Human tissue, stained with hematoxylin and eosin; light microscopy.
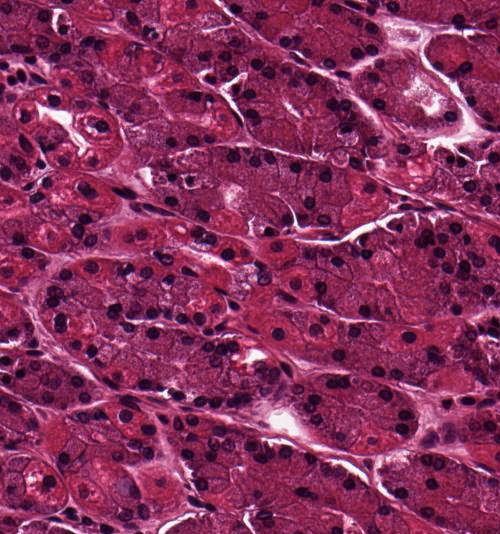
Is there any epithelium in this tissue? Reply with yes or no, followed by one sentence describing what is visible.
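Yes. The whole field is filled with closely packed glandular tubules cut in both longitudinal and cross section.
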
